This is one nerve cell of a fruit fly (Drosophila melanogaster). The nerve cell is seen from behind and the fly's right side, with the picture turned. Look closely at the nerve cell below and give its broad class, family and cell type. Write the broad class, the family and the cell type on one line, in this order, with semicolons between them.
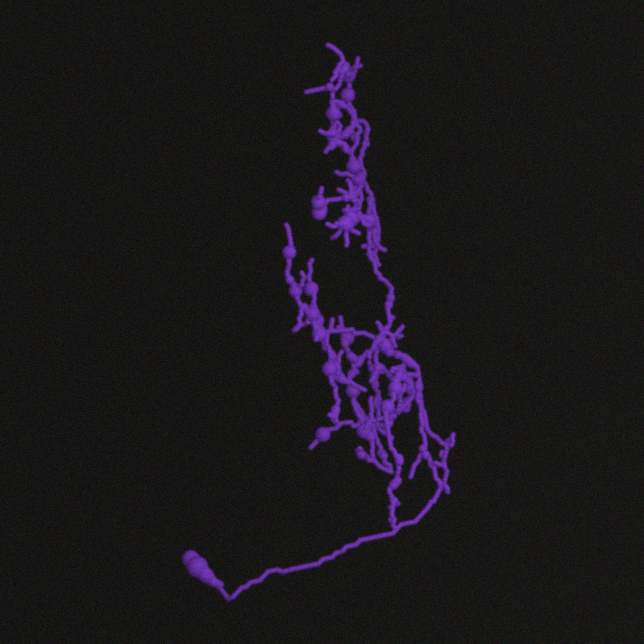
optic-lobe intrinsic neuron; Cm; Cm7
